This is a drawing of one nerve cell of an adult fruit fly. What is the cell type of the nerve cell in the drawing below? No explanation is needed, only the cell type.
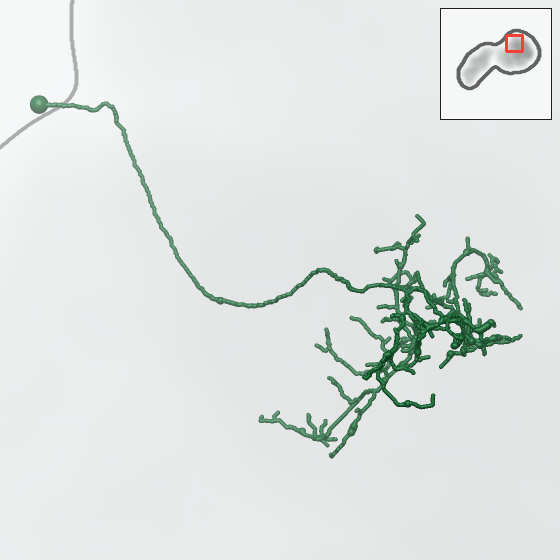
CB2431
